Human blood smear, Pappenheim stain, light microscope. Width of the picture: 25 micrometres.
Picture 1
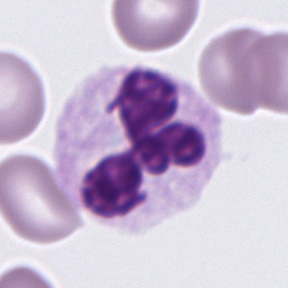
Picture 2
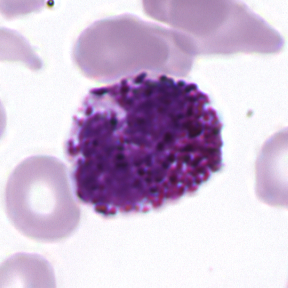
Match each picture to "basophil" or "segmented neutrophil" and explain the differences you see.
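Segmented neutrophil: picture 1. Basophil: picture 2. Size: about 15 micrometres across in picture 1, about 14 micrometres in picture 2. Outline: round and smooth in picture 1; roughly round in picture 2, bumpy where granules stand out at the rim. Nucleus, picture 1: about 40% of the cell's area; chromatin dark purple, coarsely clumped; no nucleoli visible. Nucleus, picture 2: covered by granules, outline not traceable.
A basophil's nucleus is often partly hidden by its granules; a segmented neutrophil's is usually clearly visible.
Cytoplasm, picture 1: pale pinkish-lilac, with fine faint granules spread evenly. Cytoplasm, picture 2: only a little pale cytoplasm between granules; a small paler, less granular area at upper left.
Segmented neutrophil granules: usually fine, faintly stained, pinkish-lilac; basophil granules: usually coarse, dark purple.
Surroundings, picture 1: red cells lie around the cell without covering it.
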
